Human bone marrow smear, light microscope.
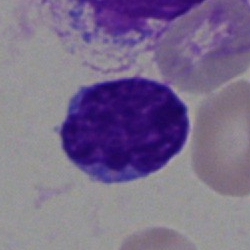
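Blast at the centre of a stained human bone marrow smear. The outline of this blast is roughly round and smooth. The chromatin is dark purple and coarsely clumped, with small paler patches between the clumps. Only a thin cytoplasmic rim is visible, widest along the lower edge, and no granules are visible in it.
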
